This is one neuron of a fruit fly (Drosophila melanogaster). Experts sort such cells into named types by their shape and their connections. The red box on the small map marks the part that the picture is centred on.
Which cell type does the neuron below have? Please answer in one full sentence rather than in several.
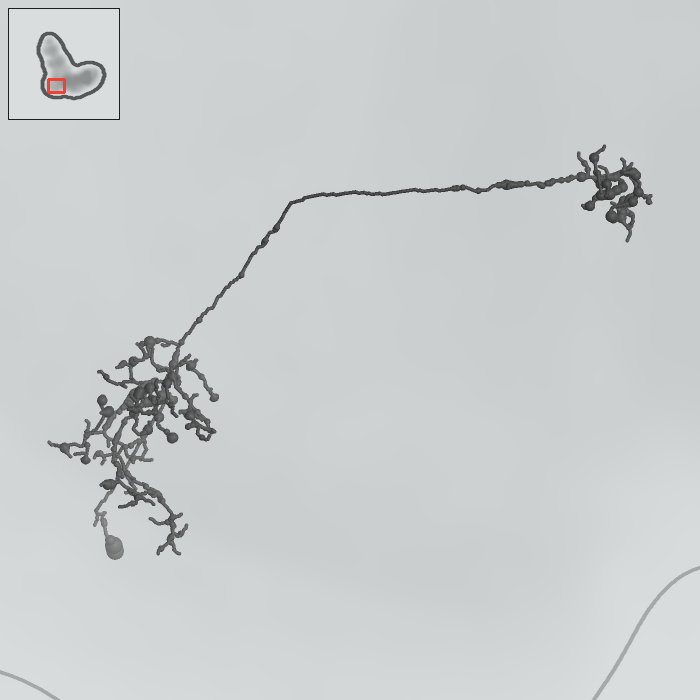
It is to cell type Tm38 that the neuron belongs.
